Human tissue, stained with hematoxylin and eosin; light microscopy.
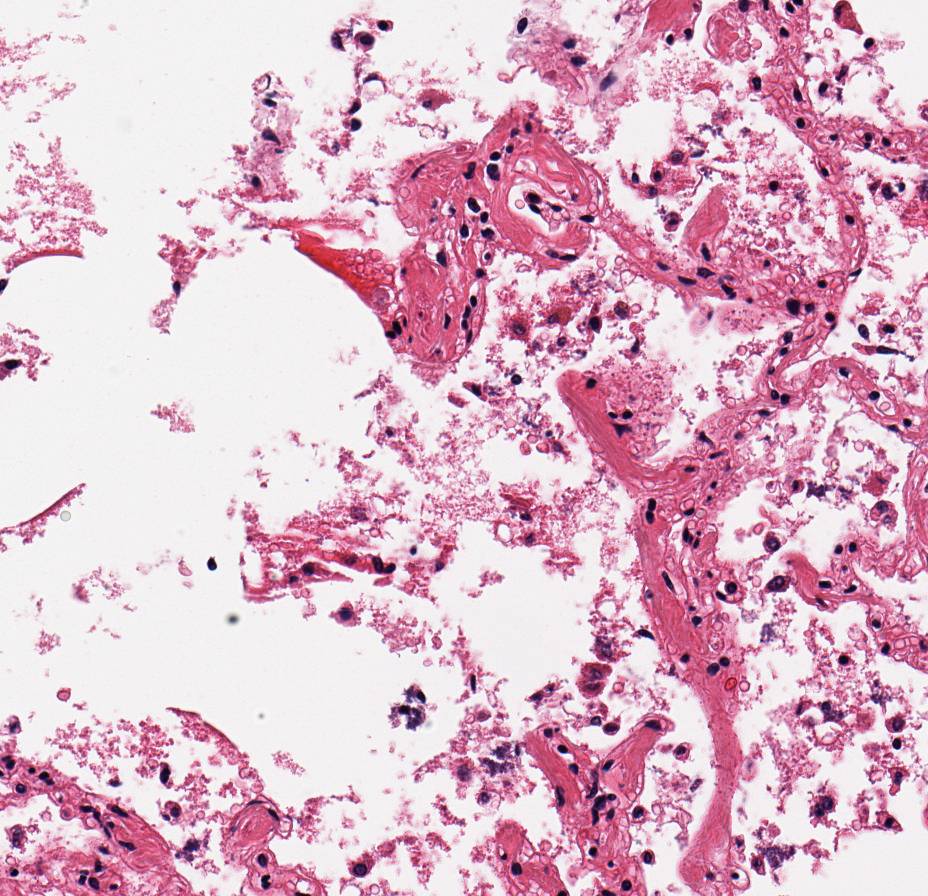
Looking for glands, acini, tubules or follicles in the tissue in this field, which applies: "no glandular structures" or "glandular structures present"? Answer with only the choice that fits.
No glandular structures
